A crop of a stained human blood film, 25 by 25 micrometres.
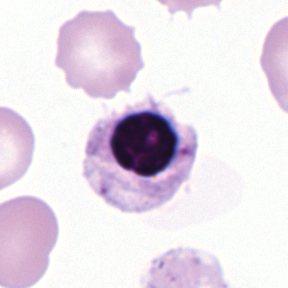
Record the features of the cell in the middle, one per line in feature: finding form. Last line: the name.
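Outline: ragged and frayed, not smooth
Projections: fine threads from the upper edge
Nucleolus: none visible
Cytoplasm: a few small scattered purple granules
Name: normoblast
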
